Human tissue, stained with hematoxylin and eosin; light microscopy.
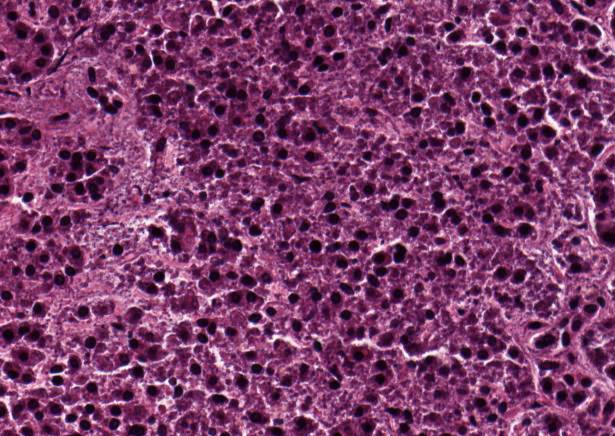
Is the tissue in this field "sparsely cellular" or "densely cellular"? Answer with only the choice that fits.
Densely cellular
